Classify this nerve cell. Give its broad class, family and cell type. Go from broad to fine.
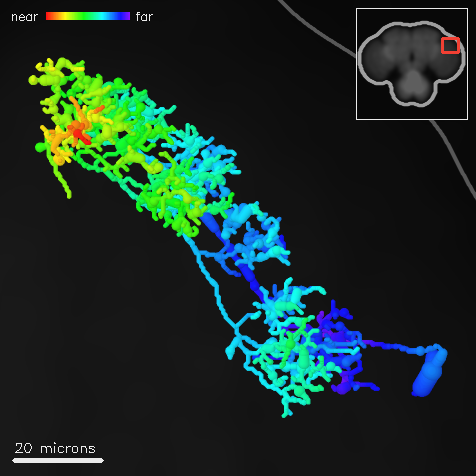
optic-lobe intrinsic neuron; Pm; Pm3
